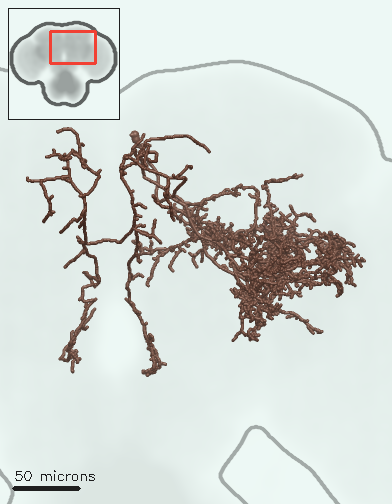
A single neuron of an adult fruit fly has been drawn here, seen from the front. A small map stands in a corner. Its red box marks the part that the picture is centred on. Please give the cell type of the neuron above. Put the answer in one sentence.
The cell type is AVLP477.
